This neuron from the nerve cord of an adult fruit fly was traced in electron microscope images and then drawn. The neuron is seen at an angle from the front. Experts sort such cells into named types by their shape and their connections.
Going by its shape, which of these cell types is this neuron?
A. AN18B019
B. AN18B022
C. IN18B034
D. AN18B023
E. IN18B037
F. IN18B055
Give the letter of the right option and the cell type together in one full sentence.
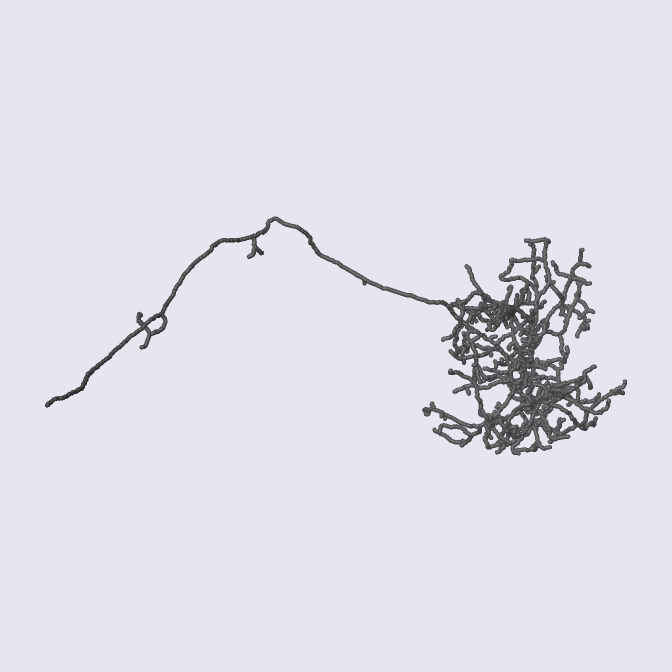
The neuron represents the cell type AN18B019, found under option A.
